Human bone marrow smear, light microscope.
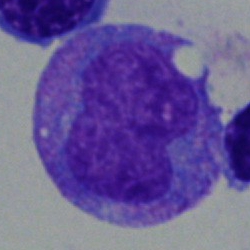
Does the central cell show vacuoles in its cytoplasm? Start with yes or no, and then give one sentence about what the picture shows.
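Yes. A small clear vacuole lies in the cytoplasm near the left edge of the cell.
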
